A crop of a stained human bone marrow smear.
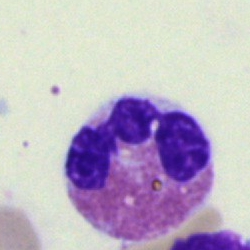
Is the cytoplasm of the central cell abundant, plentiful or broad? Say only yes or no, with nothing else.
Yes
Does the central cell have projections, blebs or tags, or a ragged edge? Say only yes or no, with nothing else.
No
